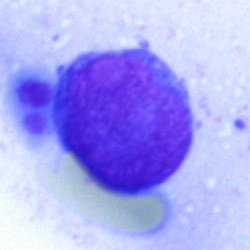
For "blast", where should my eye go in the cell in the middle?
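Taking the features in turn, the cell outline is roughly round. The chromatin is fine and evenly spread, with no coarse dark clumps, and this goes with a blast.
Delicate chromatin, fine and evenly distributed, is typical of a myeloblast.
The cytoplasm is only a scant rim that stains blue, which also fits.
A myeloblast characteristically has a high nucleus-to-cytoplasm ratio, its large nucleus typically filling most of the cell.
Last, small blebs project from the upper edge of the cell. The cell is a blast.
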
